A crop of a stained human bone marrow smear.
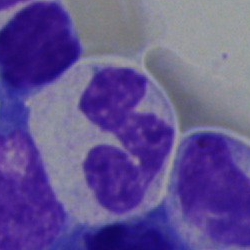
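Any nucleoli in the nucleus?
I don't see any.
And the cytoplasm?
Plentiful and pale lilac-grey, with fine, faint lilac granules spread evenly; I see no vacuoles.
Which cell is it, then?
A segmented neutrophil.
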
